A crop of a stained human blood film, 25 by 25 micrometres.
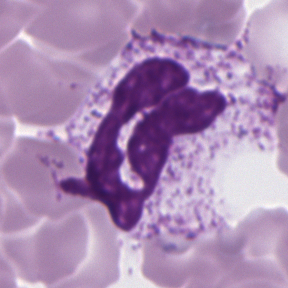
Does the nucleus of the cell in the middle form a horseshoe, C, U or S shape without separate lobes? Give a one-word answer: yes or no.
Yes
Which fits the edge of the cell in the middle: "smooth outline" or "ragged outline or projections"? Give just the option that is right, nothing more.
Ragged outline or projections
